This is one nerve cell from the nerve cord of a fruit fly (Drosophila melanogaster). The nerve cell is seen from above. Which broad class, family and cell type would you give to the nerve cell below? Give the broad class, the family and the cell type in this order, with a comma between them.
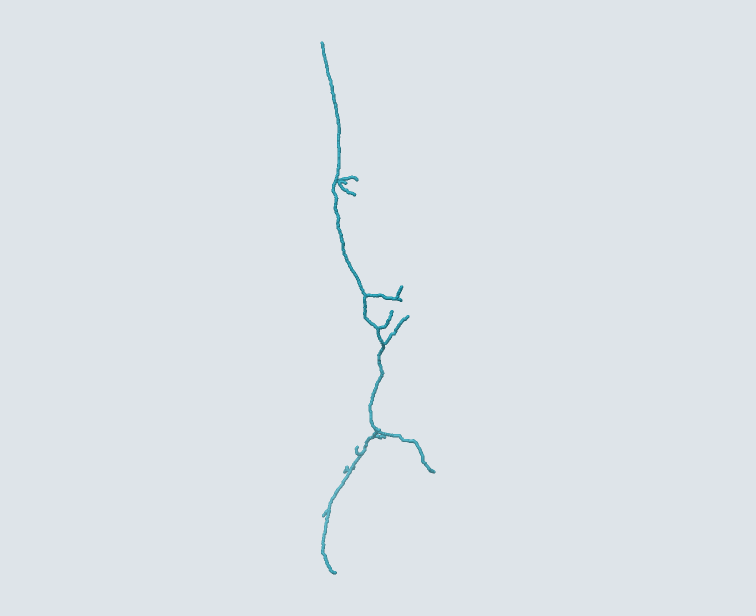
descending neuron, hemilineage MX7, DNg72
